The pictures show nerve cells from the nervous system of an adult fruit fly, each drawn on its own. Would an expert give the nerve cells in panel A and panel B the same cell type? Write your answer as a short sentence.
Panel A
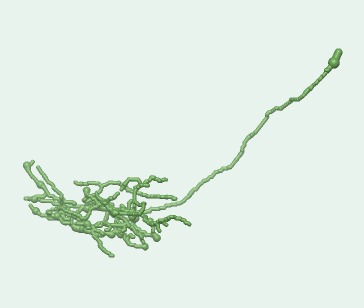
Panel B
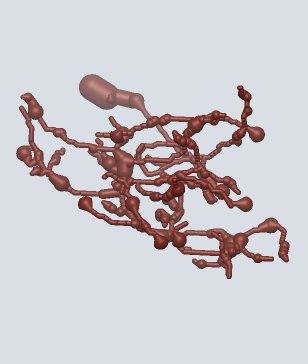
They are of the same cell type.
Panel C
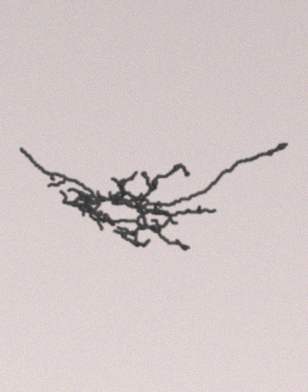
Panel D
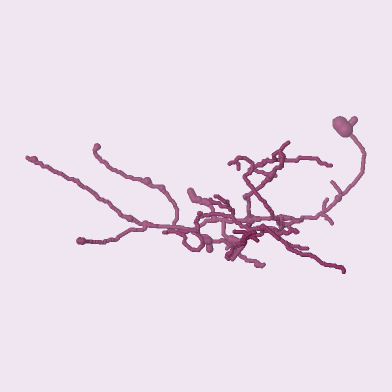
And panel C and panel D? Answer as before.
They are of different cell types.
